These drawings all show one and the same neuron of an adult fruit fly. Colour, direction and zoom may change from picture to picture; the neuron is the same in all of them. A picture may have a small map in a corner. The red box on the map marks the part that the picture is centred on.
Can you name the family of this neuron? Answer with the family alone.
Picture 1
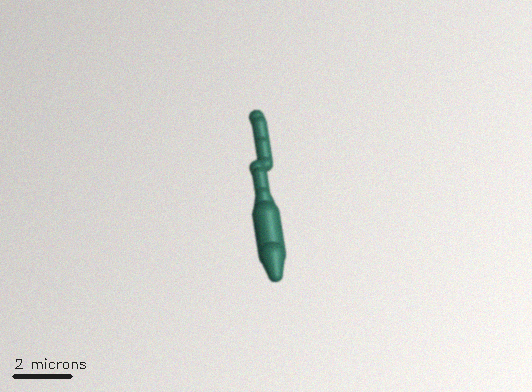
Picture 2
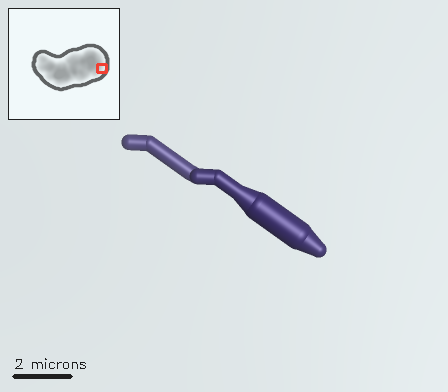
class visual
